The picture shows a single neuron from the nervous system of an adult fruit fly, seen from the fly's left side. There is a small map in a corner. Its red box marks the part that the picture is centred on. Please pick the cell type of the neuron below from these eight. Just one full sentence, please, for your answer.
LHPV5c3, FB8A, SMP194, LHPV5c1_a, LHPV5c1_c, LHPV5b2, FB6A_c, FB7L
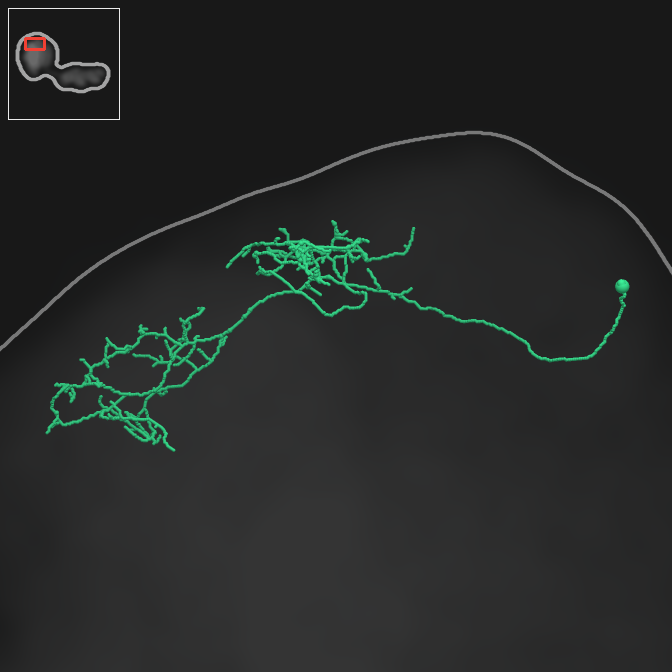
This neuron is categorized as cell type SMP194.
